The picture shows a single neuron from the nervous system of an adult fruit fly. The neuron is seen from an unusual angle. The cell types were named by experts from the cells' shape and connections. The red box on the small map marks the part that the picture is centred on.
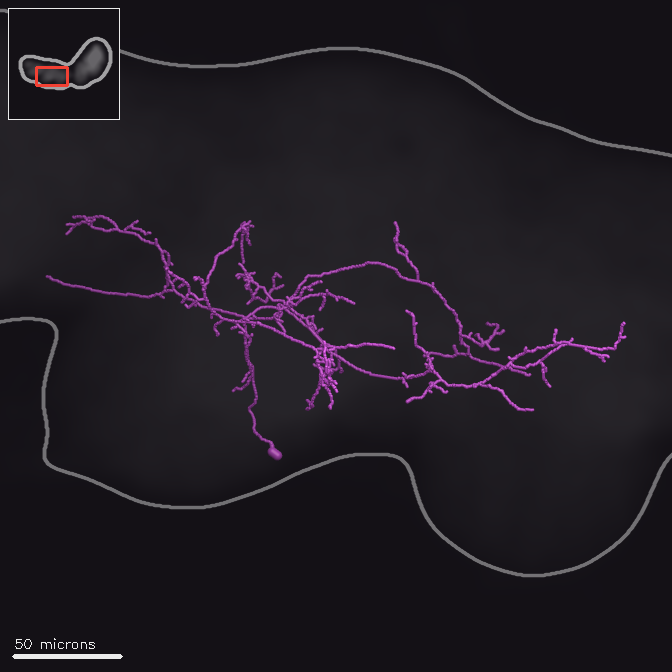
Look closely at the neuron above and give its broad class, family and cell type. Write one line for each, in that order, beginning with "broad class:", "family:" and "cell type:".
broad class: nerve-cord intrinsic neuron
family: hemilineage 05B
cell type: IN05B066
